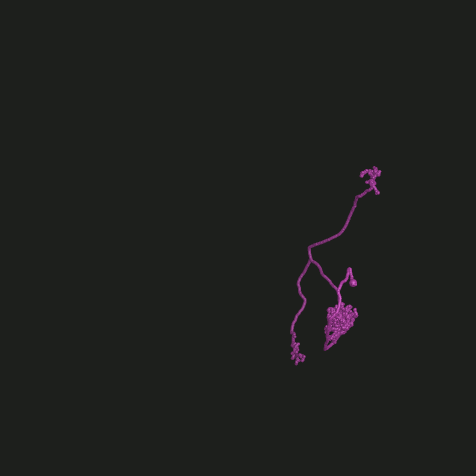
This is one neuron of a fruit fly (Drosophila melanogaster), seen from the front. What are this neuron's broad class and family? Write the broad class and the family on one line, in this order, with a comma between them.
visual projection neuron, LLPC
